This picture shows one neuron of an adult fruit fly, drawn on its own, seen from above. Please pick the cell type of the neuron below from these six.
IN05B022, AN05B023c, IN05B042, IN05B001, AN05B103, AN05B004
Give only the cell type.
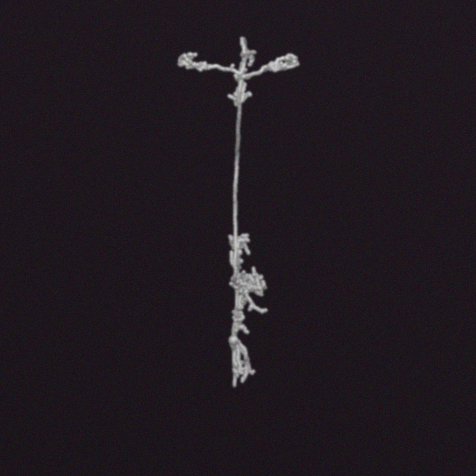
AN05B103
